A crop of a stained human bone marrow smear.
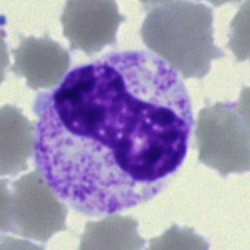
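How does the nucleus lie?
Obliquely, running from upper left to lower right.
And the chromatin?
Dark purple and coarsely clumped.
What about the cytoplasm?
Abundant and pale, widest below and to the left of the nucleus.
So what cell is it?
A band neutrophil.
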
